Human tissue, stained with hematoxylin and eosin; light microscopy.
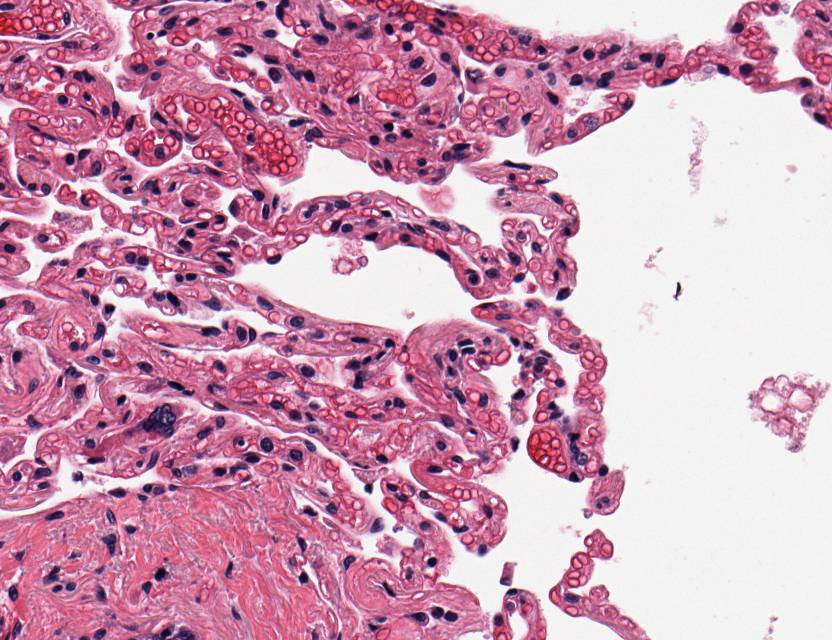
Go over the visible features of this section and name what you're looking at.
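Looking at the septa, their capillaries are crowded with red blood cells, which show as small round bright pink discs. The spaces between the septa are lined by flattened cells rather than columnar epithelium. In the lower left corner there is dense, pink, wavy collagen with few nuclei, and I find no glands anywhere in the field. This is lung.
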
